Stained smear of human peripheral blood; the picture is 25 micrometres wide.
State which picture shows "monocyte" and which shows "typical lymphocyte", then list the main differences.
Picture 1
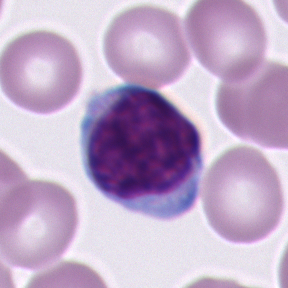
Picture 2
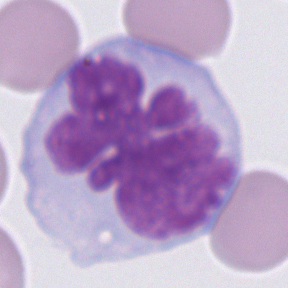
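The typical lymphocyte appears in picture 1 and the monocyte in picture 2. In the lymphocyte, the nucleus is round in outline, about 10 micrometres across, and fills most of the cell.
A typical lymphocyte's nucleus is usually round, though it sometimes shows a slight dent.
Its cytoplasm forms only a narrow pale blue rim around the nucleus, whereas the monocyte's cytoplasm is pale grey-blue.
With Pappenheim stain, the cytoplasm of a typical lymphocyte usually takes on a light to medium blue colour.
The lymphocyte's chromatin is dark and coarsely clumped, with no nucleoli visible in the nucleus and no vacuoles in the cytoplasm. The monocyte's outline is irregular and slightly angular rather than smoothly round, and several red cells lie close around its border. No coarse granules are visible in the monocyte's cytoplasm.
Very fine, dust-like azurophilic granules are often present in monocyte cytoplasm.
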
